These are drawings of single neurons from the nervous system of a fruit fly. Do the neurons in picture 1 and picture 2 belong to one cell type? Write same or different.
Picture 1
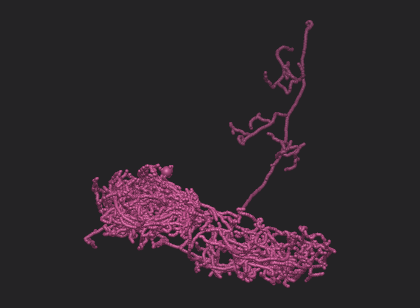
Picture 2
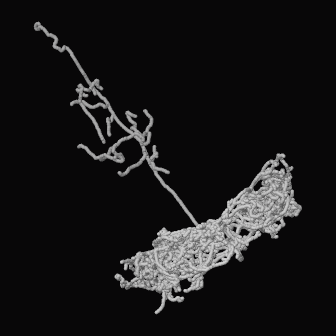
same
